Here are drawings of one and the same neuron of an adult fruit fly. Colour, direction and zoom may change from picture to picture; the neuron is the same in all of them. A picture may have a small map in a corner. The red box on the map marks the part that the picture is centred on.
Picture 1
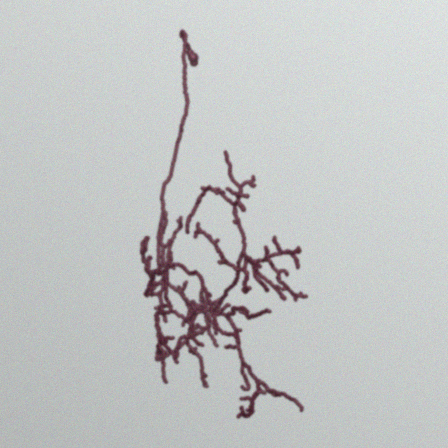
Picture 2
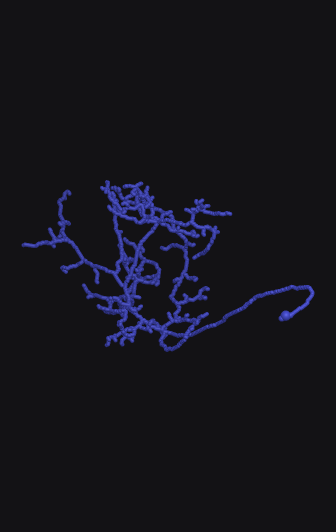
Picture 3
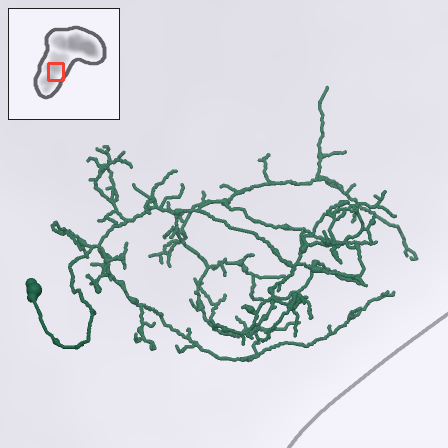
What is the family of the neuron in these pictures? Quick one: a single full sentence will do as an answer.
As its family, the neuron has hemilineage 21A.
